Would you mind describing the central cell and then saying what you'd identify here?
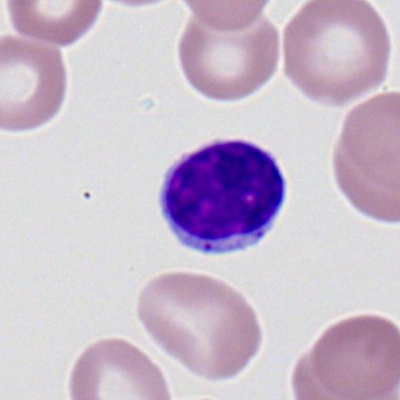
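Outline round and smooth. Nucleus without visible nucleolus. Cytoplasm pale blue, with a few small reddish-purple granules at the lower edge. Cell: lymphocyte.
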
